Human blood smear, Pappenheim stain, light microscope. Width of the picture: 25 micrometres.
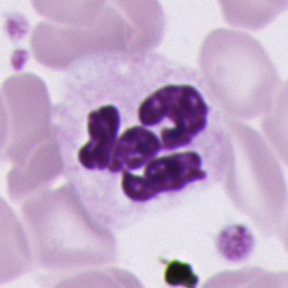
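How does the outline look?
Roughly round, and faint.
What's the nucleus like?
Split into several separate lobes, all gathered in the centre of the cell.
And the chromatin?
Dense, clumped, dark purple.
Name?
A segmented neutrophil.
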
